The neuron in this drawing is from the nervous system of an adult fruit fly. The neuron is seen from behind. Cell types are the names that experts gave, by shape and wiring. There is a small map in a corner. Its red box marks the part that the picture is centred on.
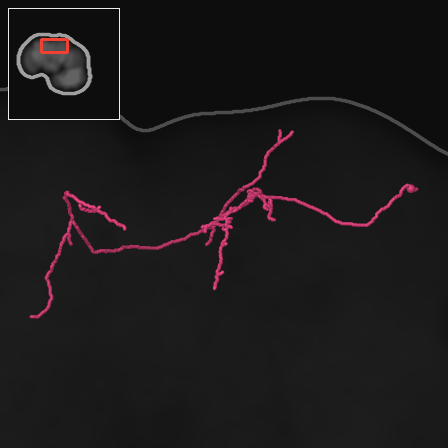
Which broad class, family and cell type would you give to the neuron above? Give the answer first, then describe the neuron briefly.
Its broad class is central-brain intrinsic neuron. Its family is hemilineage DL1_dorsal. It is of cell type ATL013. The cell body can be seen on the right of the picture. As drawn here it is wider than it is tall.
